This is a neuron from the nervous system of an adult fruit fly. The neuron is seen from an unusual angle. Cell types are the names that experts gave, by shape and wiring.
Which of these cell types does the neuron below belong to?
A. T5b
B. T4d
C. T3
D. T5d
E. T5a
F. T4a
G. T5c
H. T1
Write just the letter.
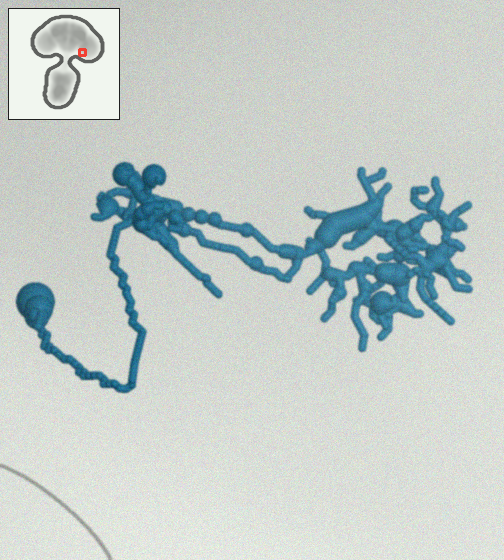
F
